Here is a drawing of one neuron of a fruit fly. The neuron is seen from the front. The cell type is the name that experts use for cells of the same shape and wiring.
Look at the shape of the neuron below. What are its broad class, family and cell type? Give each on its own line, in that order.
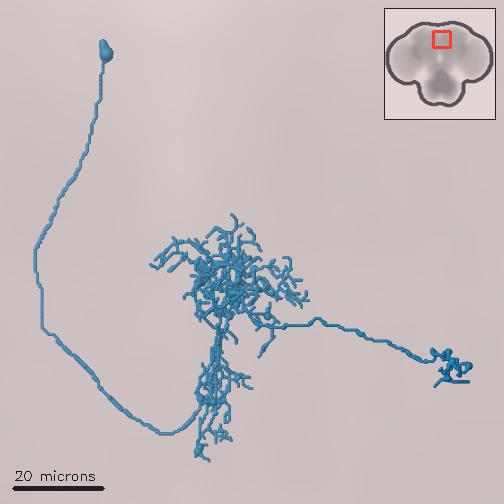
central-brain intrinsic neuron
class CX
FC2B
